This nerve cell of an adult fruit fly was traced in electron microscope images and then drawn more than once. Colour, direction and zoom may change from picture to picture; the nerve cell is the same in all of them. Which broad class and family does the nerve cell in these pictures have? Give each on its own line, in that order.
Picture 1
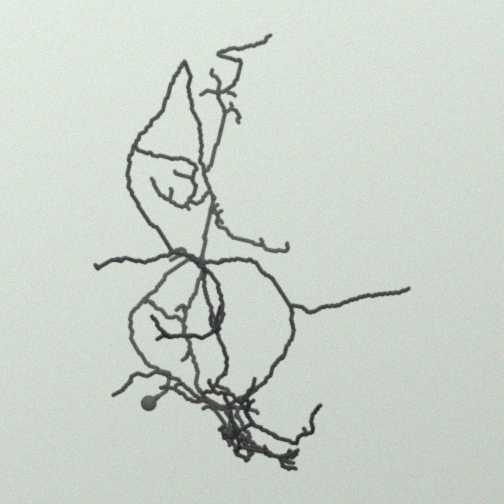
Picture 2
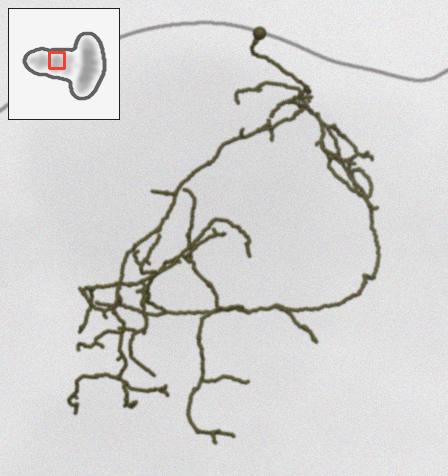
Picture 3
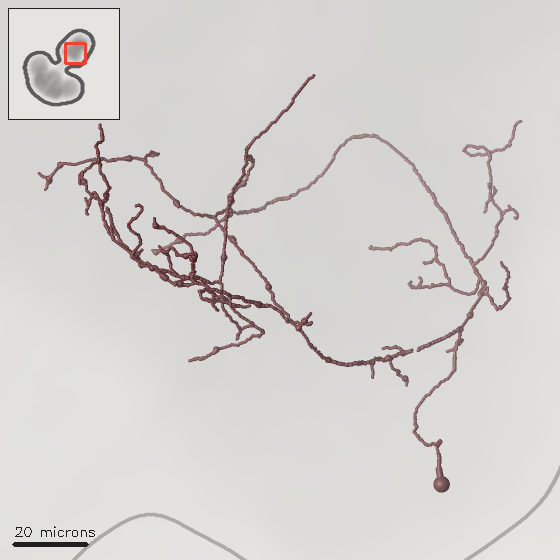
nerve-cord intrinsic neuron
hemilineage 17A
